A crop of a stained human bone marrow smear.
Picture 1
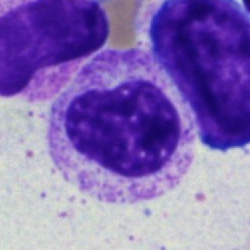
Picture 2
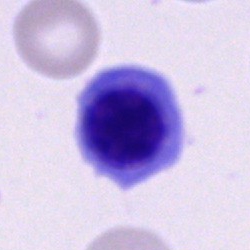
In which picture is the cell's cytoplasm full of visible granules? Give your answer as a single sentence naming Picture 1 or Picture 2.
In Picture 1, many visible granules are held in the cytoplasm of the cell.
